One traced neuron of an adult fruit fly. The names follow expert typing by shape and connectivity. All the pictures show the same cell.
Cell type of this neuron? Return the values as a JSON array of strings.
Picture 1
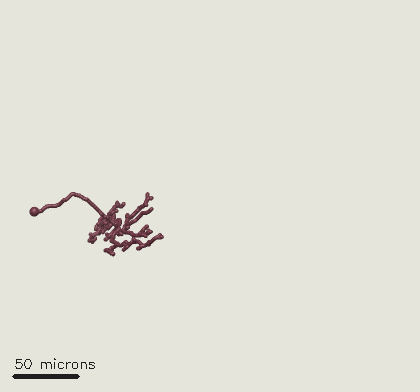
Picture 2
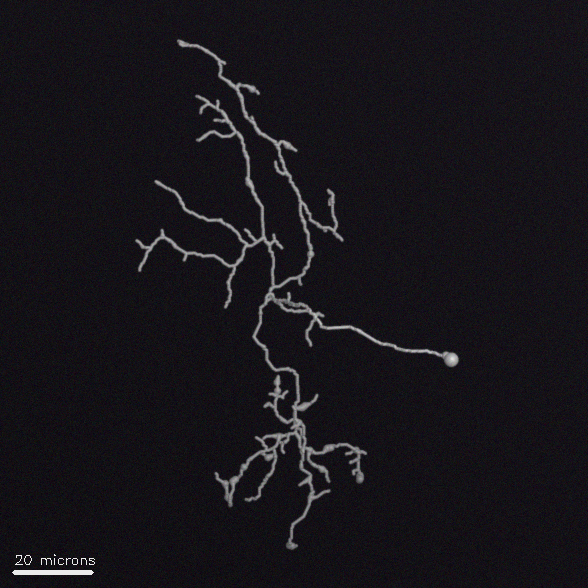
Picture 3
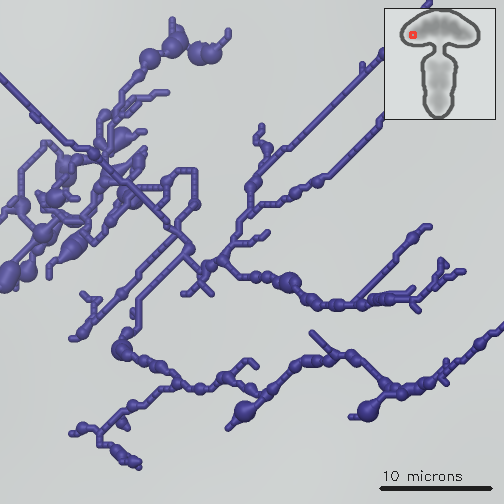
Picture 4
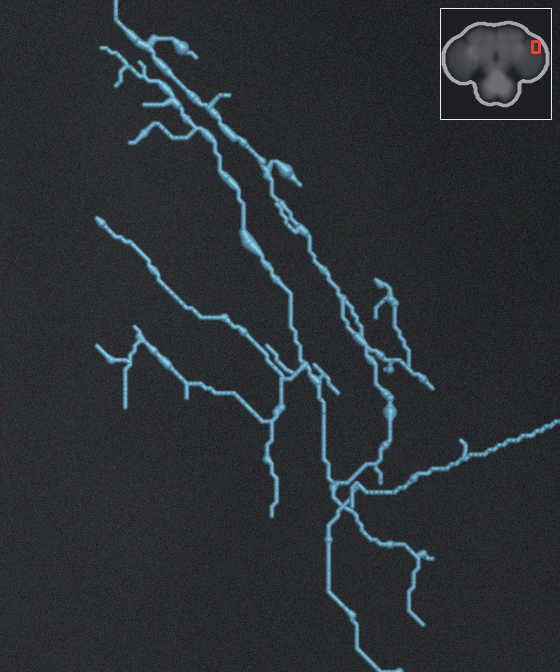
["Cm16"]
